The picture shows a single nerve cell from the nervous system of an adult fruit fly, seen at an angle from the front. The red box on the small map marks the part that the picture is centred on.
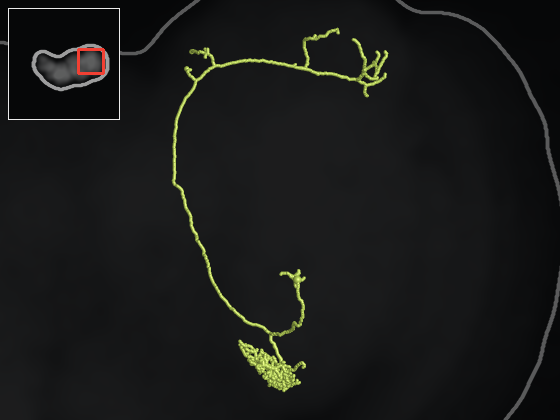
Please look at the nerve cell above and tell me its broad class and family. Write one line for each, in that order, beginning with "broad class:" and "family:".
broad class: central-brain intrinsic neuron
family: hemilineage ALad1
